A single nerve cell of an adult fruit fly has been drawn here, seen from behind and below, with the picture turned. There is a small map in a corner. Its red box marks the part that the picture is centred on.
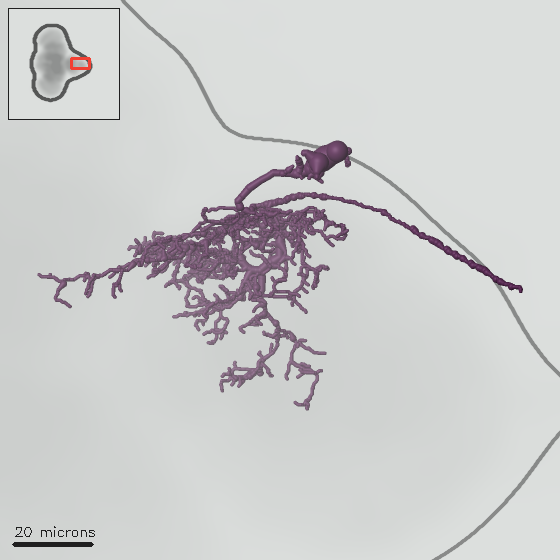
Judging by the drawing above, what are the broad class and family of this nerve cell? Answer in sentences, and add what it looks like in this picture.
This is a motor neuron of the nerve cord. Its family is MNad. By the scale bar it is about 120 microns wide in this view. In this view it is wider than it is tall.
